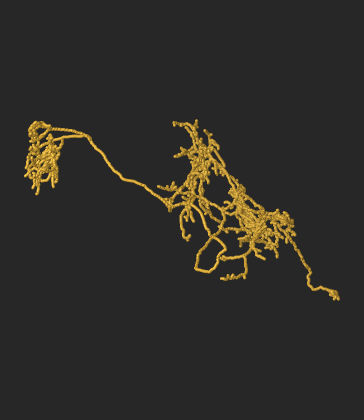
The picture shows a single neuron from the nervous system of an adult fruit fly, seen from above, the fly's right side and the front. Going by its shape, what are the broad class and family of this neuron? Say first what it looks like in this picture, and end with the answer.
Dozens of branch ends can be seen. As drawn here it is wider than it is tall. It is a visual centrifugal neuron. The family is hemilineage MX3.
